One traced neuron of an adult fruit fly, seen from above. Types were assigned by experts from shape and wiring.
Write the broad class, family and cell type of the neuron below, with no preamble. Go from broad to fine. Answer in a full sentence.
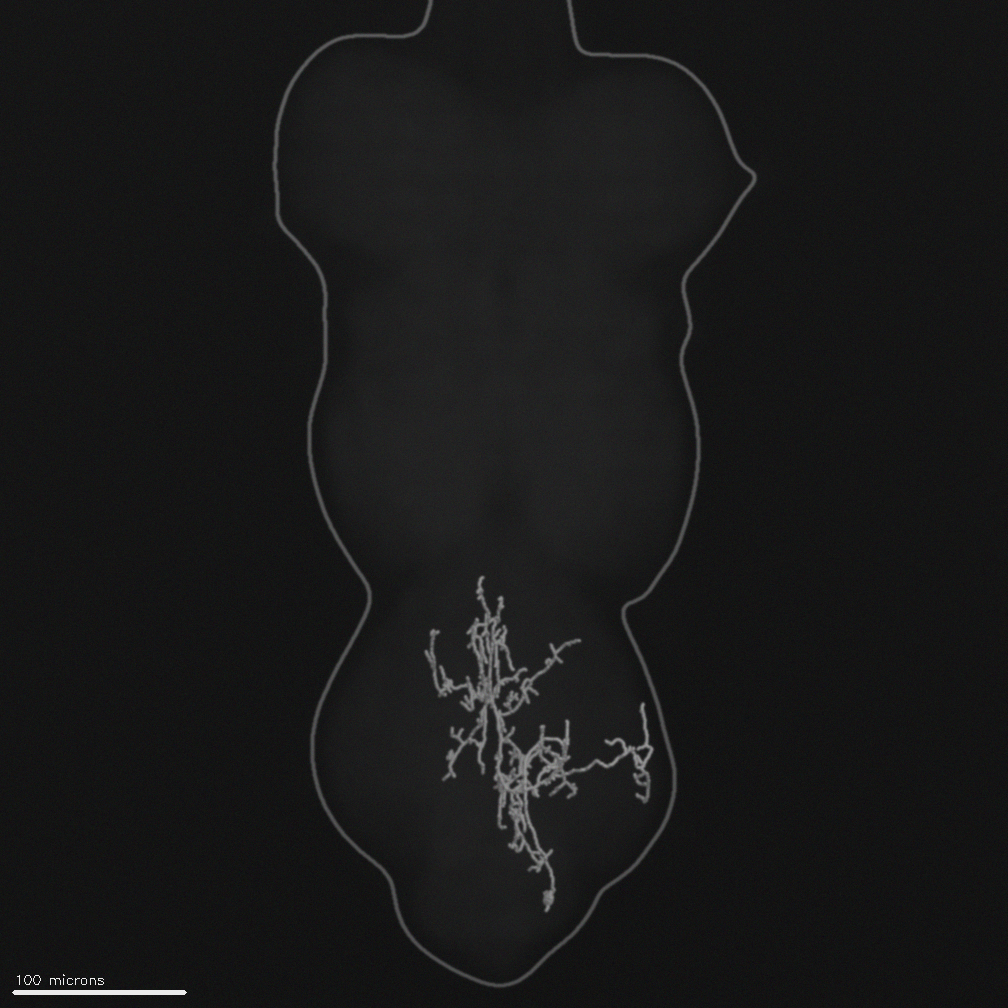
A nerve-cord intrinsic neuron of hemilineage 03A, type IN03A050.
